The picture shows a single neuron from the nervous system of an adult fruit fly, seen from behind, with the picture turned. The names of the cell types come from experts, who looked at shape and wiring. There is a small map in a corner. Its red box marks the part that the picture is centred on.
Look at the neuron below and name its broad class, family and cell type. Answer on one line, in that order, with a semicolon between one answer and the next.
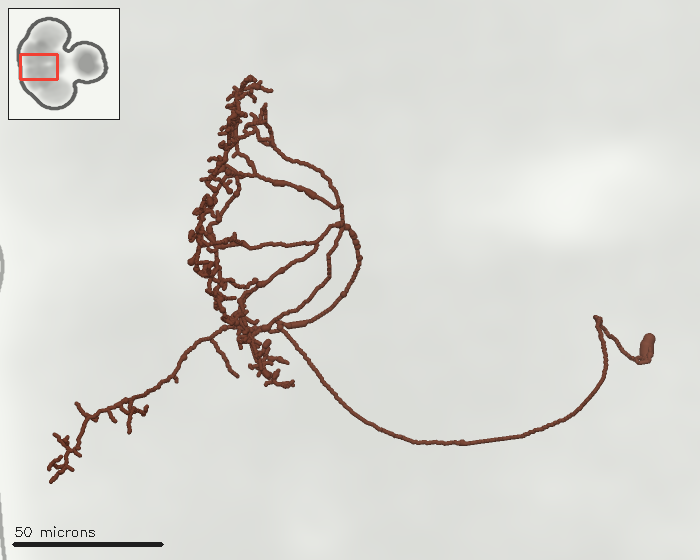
central-brain intrinsic neuron; hemilineage LALv1_dorsal; FB7H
